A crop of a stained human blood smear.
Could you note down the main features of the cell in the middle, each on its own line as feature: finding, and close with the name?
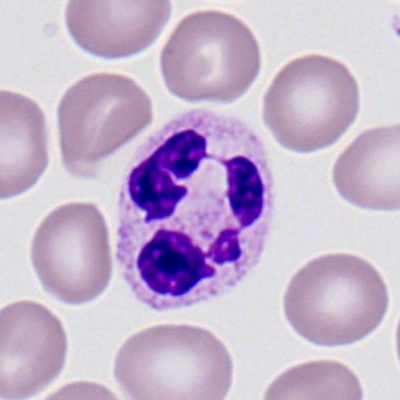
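Shape: a smooth oval, just a little taller than it is wide
Nucleus: divided into several separate lobes
Lobe position: around the edge of the cell, leaving a pale central area of cytoplasm
Cytoplasm: abundant and pale pink
Cell: segmented neutrophil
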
